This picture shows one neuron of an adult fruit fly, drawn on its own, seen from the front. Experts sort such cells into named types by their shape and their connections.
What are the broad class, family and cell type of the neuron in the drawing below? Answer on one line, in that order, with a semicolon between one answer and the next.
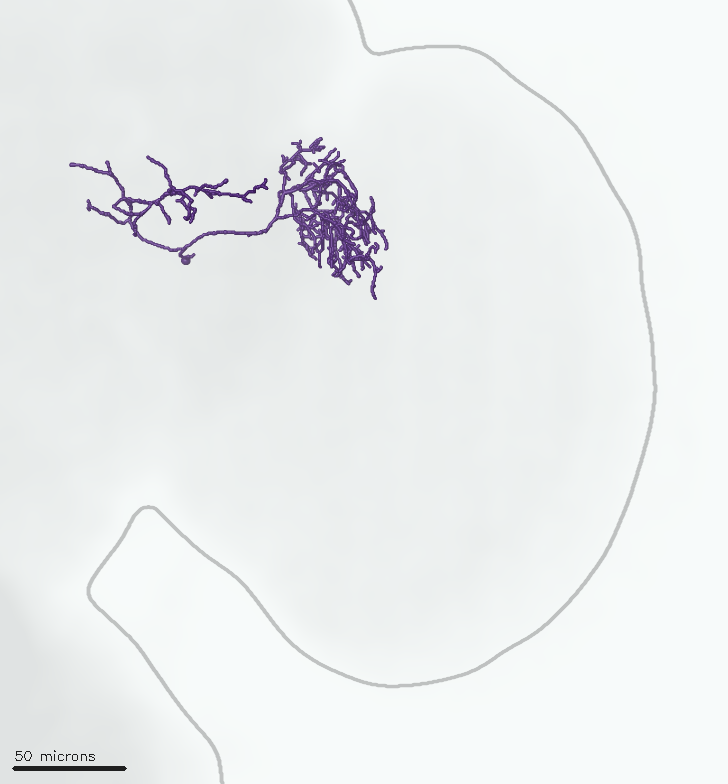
visual projection neuron; hemilineage VPNp&v1_ventral; LC39b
